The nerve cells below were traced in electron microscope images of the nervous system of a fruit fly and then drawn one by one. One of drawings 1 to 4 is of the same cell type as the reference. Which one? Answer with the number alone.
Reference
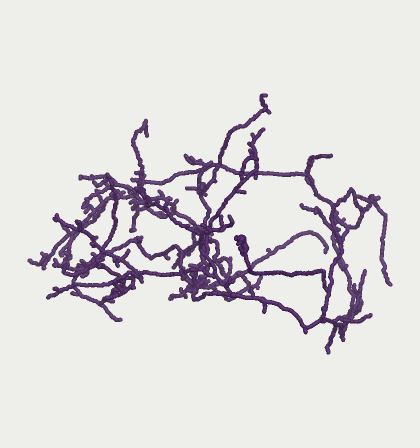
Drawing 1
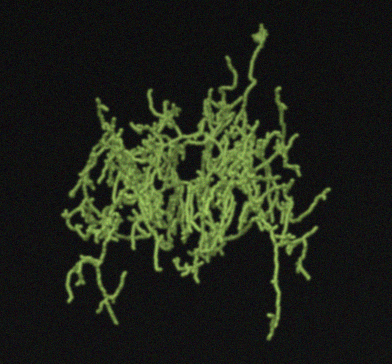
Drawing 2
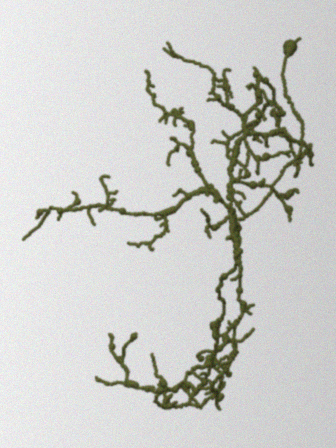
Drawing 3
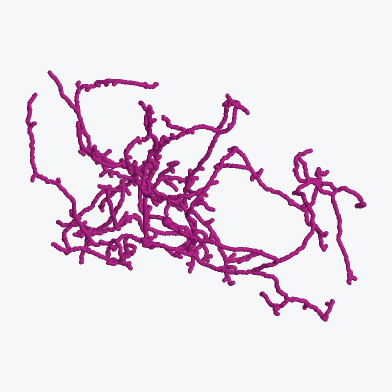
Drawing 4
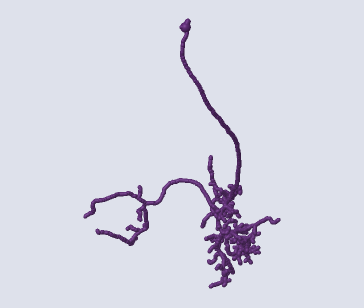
3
